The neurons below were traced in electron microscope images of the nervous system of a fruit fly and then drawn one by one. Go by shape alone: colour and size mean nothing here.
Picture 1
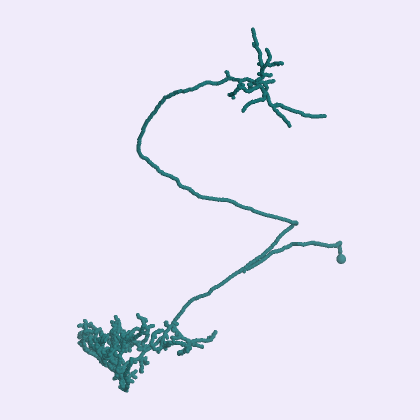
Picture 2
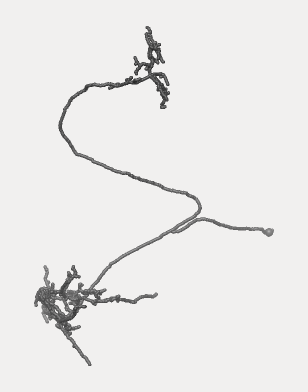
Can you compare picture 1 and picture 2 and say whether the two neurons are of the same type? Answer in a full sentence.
They are of the same cell type.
